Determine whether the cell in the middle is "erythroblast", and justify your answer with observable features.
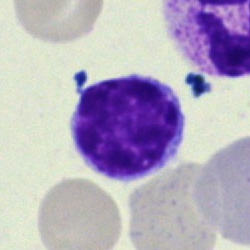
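I see only a very thin rim of cytoplasm around the nucleus.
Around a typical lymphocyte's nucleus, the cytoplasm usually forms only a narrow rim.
That suits lymphocyte. The chromatin is dense and clumped, yet small paler patches sit between the clumps.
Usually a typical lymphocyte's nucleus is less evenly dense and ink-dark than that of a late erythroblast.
So that patchiness sides with lymphocyte rather than erythroblast. The outline is round and smooth, with no distinct nucleolus, granules or vacuoles in view. All in all, erythroblast doesn't fit; this is a lymphocyte.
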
